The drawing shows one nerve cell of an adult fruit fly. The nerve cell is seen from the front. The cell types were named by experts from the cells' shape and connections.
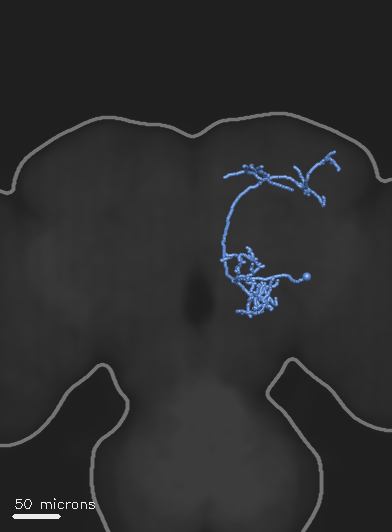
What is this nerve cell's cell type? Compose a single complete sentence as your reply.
So far as cell type goes, this nerve cell is M_lPNm13.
